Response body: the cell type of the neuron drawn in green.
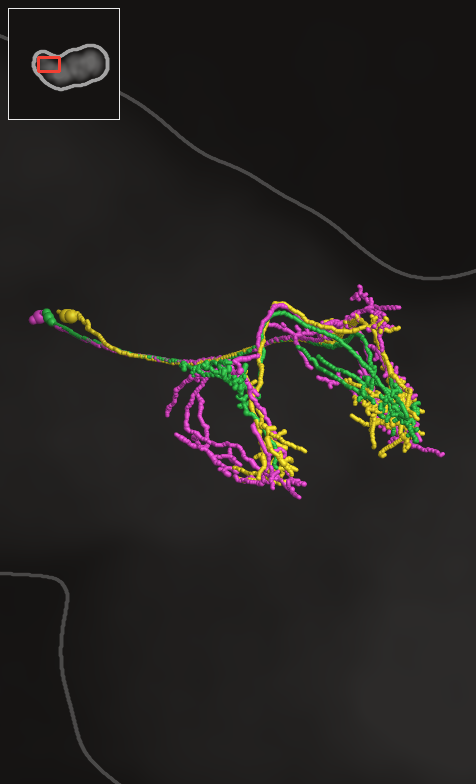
IN06A115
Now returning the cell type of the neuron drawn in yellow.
IN06A055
